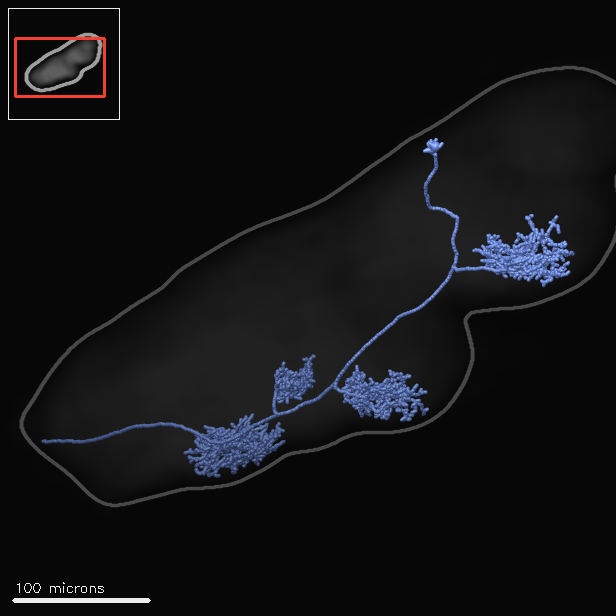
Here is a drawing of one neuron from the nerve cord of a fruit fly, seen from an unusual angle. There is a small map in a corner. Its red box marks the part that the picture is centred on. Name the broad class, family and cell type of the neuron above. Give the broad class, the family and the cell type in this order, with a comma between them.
ascending neuron, AN13B, AN13B002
